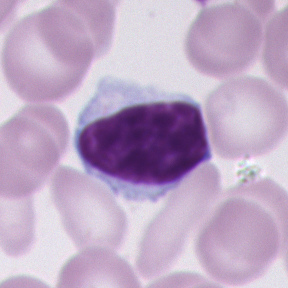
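A typical lymphocyte, in which the nucleus fills most of the cell and reaches the cell edge on the left and right. The chromatin is dark purple and coarsely clumped, with paler streaks between the clumps, and no nucleoli are seen. The outer edge of the cytoplasm is irregular and slightly frayed rather than smooth.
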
